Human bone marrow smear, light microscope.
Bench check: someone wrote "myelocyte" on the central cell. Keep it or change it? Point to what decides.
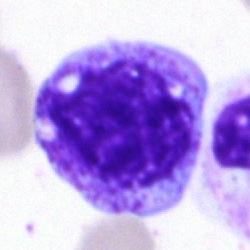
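Start with the chromatin: it is dark purple and unevenly dense.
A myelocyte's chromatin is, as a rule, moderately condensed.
Then the cytoplasm, a modest rim of pale blue around the nucleus.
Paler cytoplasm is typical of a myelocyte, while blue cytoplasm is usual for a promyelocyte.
So the paleness sides with myelocyte and against promyelocyte, though the blue tone on its own is what a promyelocyte usually shows. Taken together, myelocyte fits this cell.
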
